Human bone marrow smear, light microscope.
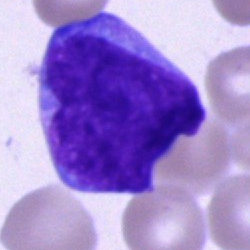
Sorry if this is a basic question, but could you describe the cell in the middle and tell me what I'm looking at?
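Going through it step by step, the nucleus takes up nearly the whole cell. Its chromatin is dark purple, with a fine texture. Cytoplasm is scarce: only a thin rim shows, mostly along the upper and left edges, and what is visible of it is pale blue. The cell is a blast.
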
